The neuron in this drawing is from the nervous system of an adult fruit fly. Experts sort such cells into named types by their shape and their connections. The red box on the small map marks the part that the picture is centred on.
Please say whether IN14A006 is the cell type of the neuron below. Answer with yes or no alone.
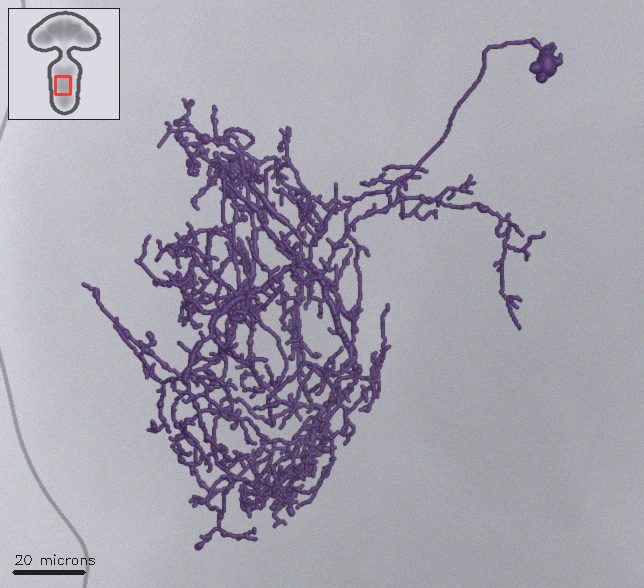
yes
